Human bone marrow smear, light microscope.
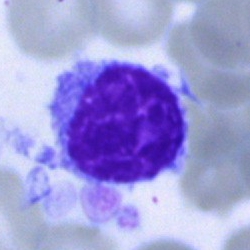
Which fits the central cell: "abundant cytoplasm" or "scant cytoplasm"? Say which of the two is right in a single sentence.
What cytoplasm the cell has forms just a narrow rim.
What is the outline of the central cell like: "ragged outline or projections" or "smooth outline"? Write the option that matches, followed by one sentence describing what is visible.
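Ragged outline or projections. The cell margin is ragged, with small irregular cytoplasmic projections.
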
